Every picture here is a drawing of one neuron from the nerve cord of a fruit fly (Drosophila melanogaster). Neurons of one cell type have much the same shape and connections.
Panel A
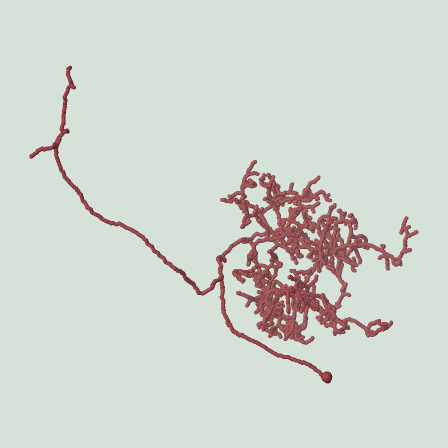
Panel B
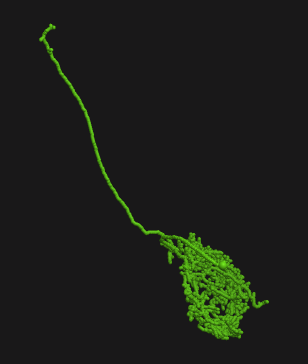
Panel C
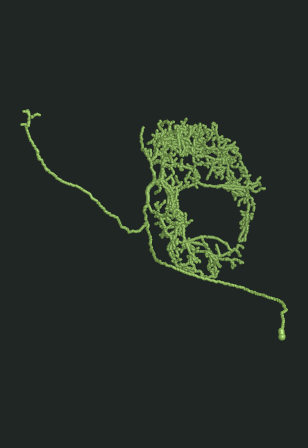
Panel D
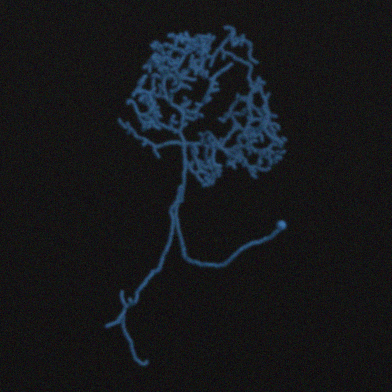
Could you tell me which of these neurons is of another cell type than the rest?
A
